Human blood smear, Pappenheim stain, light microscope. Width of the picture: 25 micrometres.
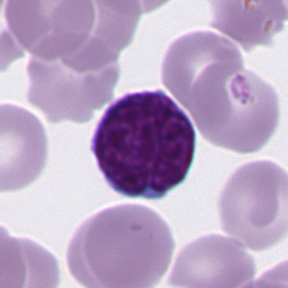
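Typical lymphocyte, central nucleated cell; stained human peripheral blood smear. Nucleus: small notch in lower edge; no nucleoli. Cytoplasm: thin sliver at bottom of cell only; no granules.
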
